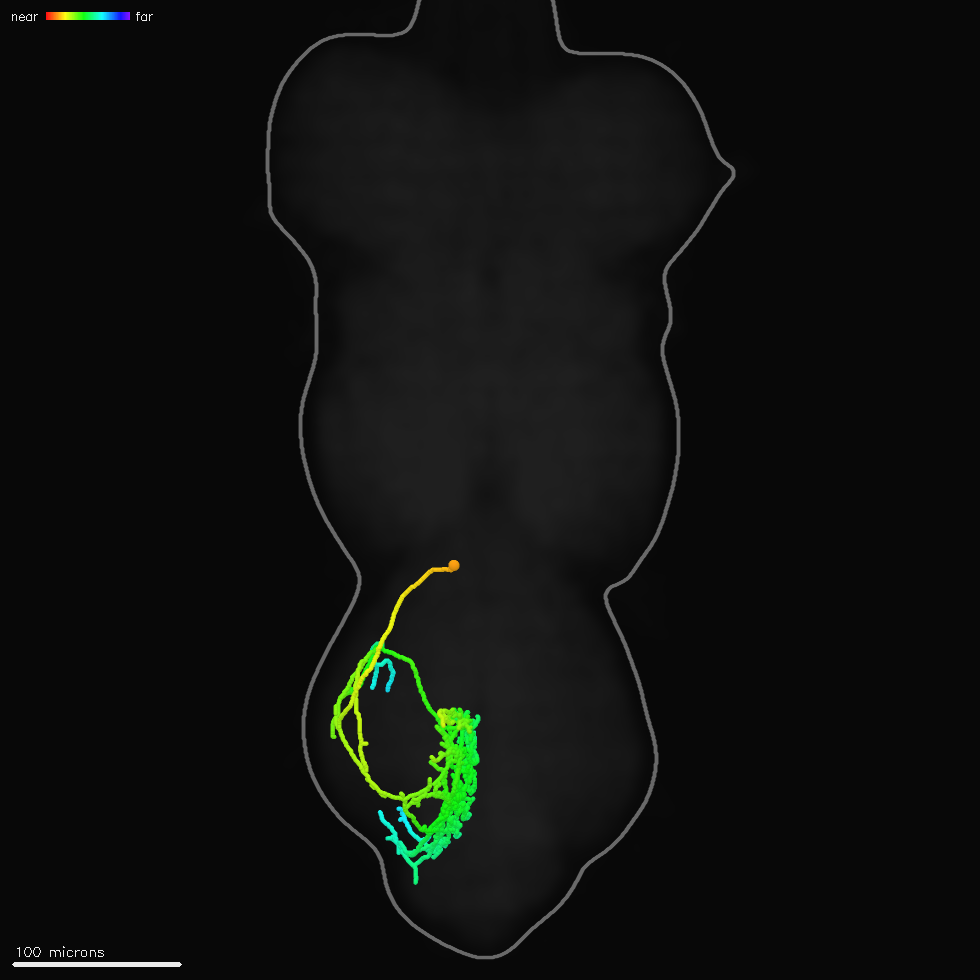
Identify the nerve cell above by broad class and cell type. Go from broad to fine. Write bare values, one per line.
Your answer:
nerve-cord intrinsic neuron
INXXX227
